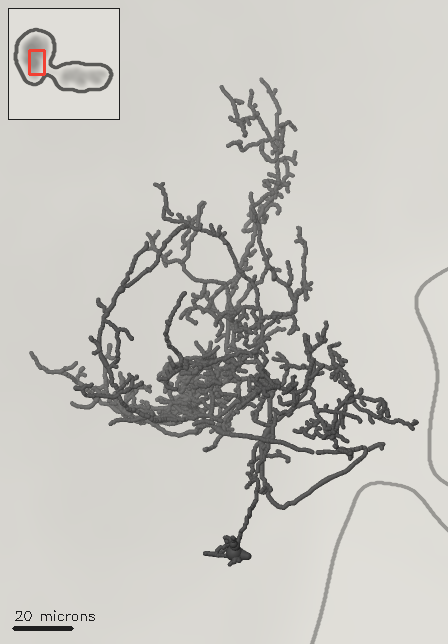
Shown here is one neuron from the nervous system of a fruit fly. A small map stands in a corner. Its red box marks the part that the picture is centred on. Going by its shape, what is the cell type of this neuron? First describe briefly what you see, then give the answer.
The cell body is at the bottom of the picture. From top to bottom in the picture it spans about 170 microns. The picture shows more than a hundred branch ends. Its broad class is central-brain intrinsic neuron. The cell type is CB0122.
